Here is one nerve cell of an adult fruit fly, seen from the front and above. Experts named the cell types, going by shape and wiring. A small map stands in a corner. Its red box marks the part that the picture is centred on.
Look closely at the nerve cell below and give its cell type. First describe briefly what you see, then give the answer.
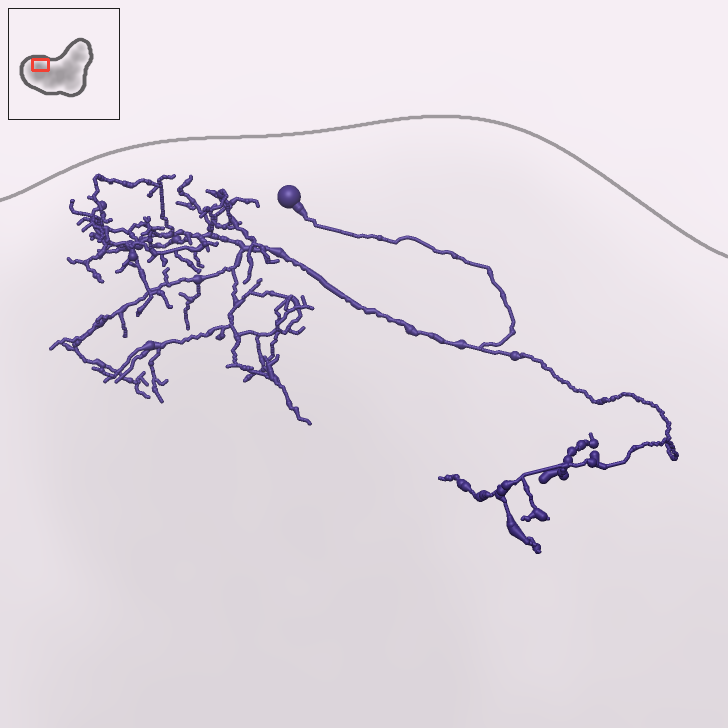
The cell body can be seen at the top of the picture. The picture shows dozens of branch ends. This is a central-brain intrinsic neuron. Its cell type is LHPV5a1.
